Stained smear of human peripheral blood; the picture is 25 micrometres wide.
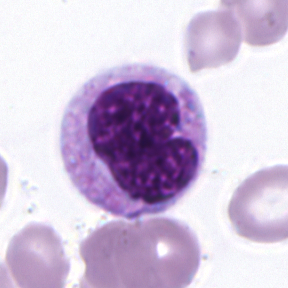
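Metamyelocyte in the middle: a round, smooth outline, with the nucleus sitting off-centre toward the right. On that right side a notch indents the nucleus, and you won't find any nucleoli in it.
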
